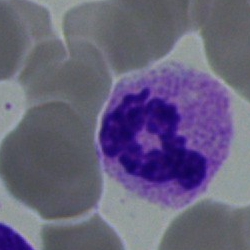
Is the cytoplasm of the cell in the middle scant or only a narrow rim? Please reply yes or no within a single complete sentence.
No, the cytoplasm of this cell is abundant.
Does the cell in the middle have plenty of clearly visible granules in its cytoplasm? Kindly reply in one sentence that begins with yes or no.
Yes, this cell's cytoplasm carries many visible granules.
